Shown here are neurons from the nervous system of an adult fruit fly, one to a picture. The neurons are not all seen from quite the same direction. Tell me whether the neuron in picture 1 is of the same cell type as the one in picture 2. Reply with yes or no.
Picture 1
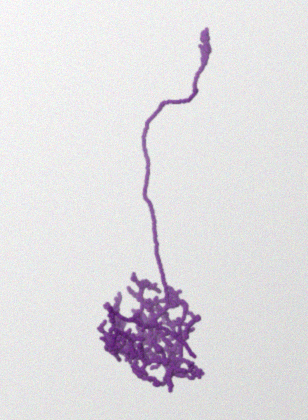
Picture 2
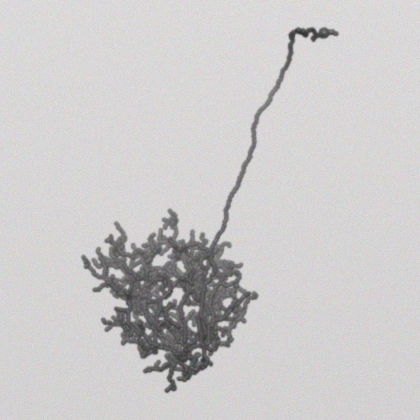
no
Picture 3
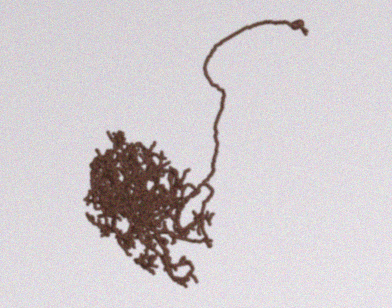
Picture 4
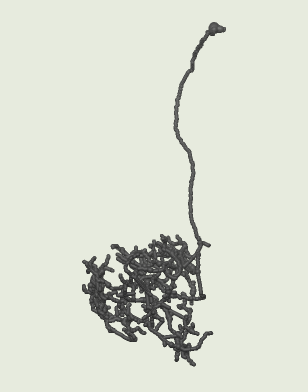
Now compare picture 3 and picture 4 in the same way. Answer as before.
no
